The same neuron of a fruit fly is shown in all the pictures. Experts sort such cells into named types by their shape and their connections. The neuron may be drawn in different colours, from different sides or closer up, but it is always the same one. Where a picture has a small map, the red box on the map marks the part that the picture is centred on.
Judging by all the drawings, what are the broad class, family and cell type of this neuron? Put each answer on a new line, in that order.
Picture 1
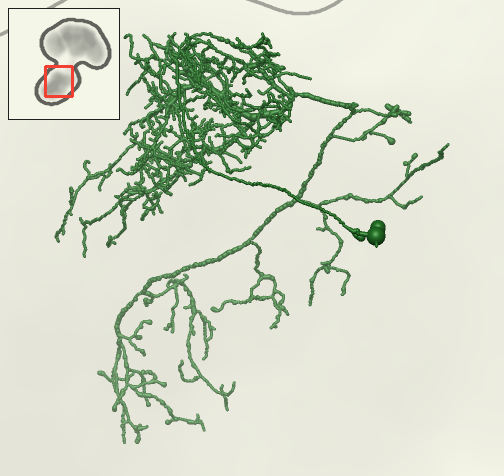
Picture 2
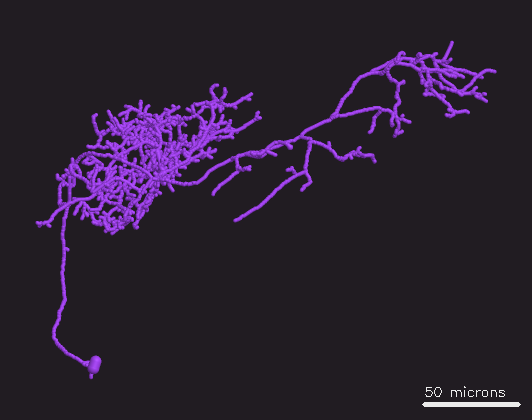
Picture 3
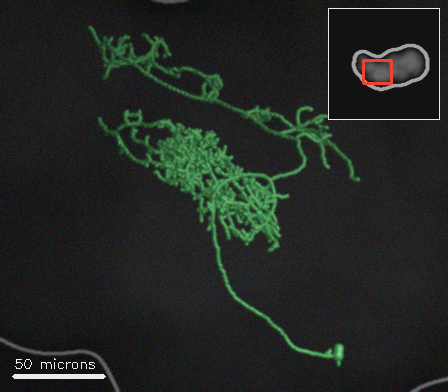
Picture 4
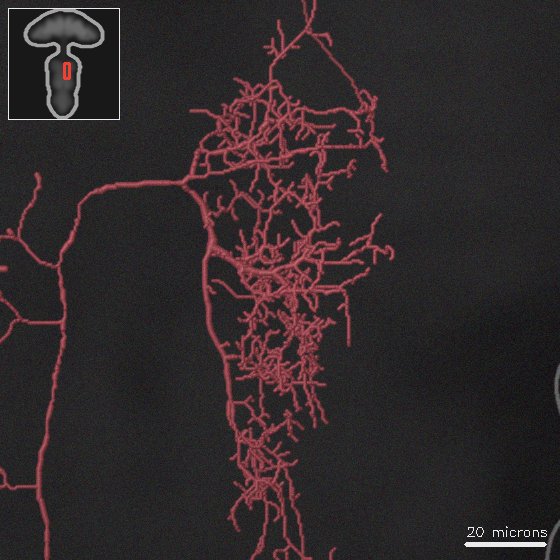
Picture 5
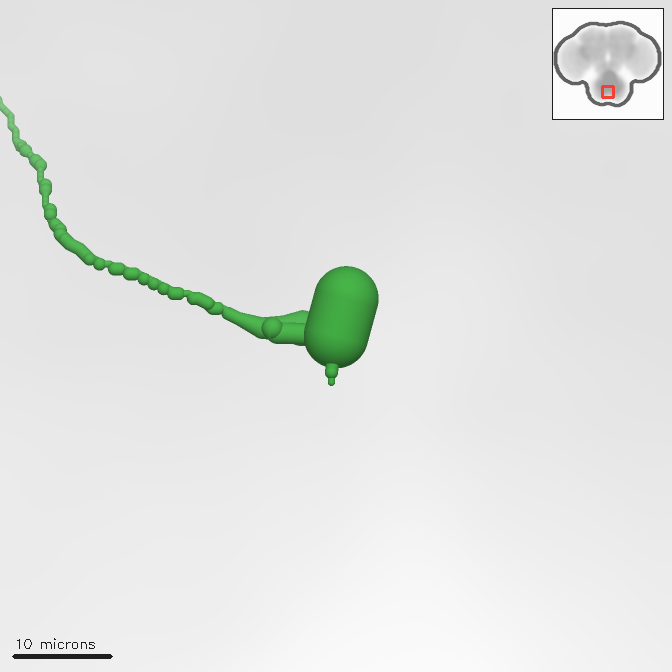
nerve-cord intrinsic neuron
hemilineage 14B
IN14B007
